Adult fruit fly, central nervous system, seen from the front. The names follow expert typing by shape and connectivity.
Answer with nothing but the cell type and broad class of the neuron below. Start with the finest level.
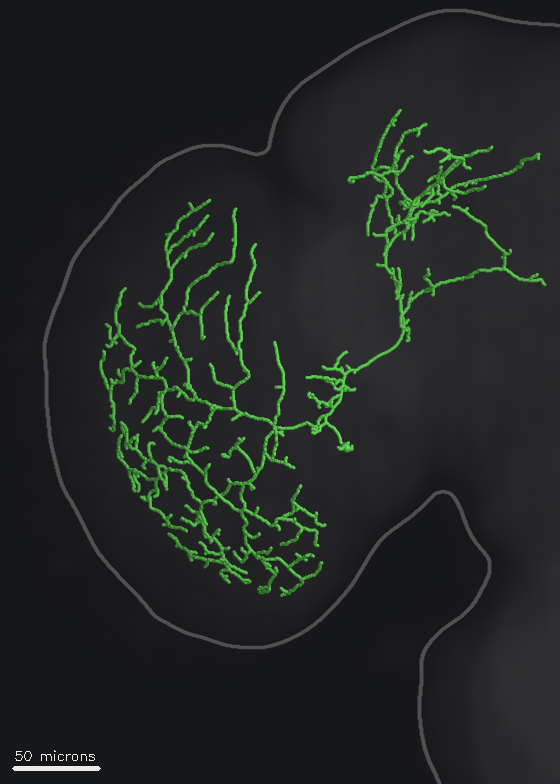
aMe17b; visual centrifugal neuron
